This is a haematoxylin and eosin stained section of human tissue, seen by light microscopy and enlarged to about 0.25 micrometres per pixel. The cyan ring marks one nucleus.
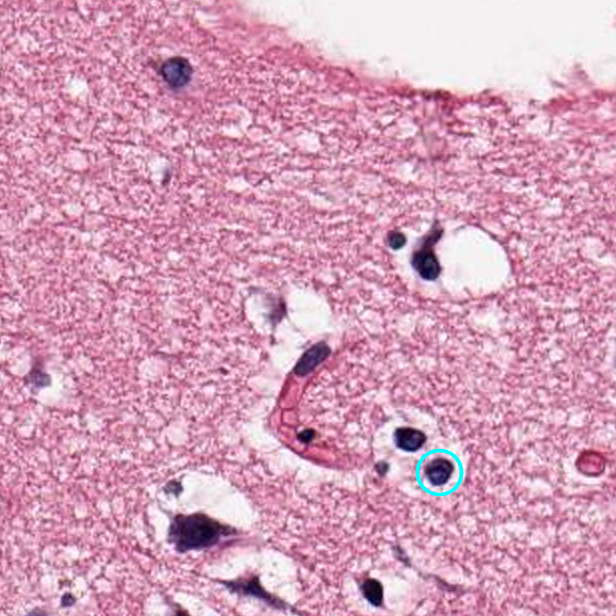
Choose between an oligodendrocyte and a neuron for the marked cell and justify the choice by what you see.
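It is an oligodendrocyte. The nucleus is small, about the size of the dark nucleus just beside it and clearly smaller than the large nuclei in the lower left of the field. No pink cytoplasm is visible around the nucleus; instead it sits in a pale, clear halo. It lies in a small group with another similar round dark nucleus just above and to the left, the two sharing the same pale clear space.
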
